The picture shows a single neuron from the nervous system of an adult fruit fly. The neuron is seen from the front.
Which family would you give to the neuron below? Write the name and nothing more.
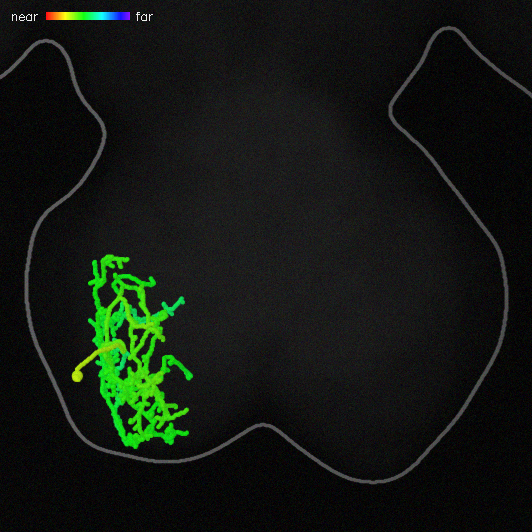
hemilineage 16B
